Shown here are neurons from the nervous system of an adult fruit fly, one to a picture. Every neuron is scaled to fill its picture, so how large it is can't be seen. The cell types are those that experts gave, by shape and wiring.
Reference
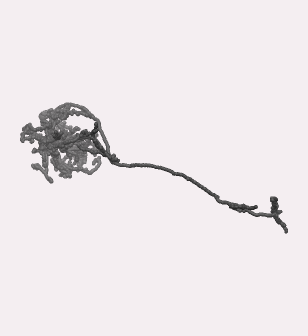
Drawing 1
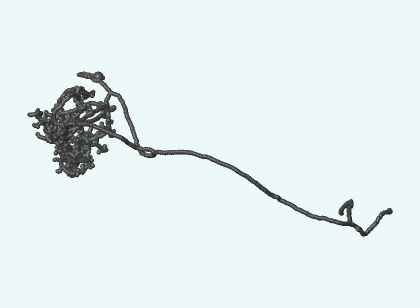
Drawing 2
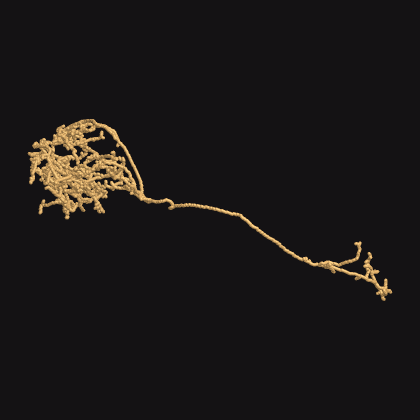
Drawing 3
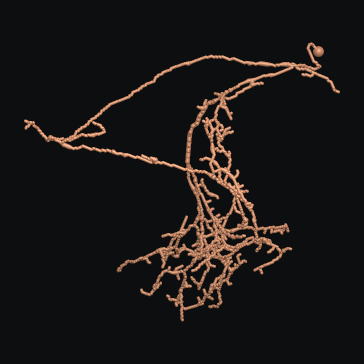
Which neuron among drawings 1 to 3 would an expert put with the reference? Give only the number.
2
